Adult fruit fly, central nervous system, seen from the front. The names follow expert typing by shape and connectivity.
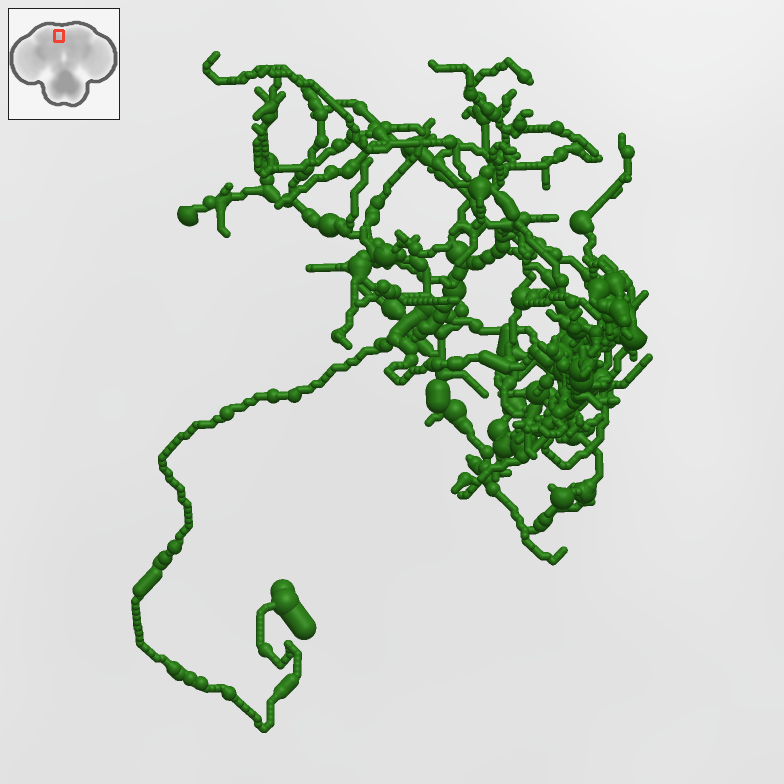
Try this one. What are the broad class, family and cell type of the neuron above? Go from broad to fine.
central-brain intrinsic neuron; hemilineage DM4_dorsal; SMP403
